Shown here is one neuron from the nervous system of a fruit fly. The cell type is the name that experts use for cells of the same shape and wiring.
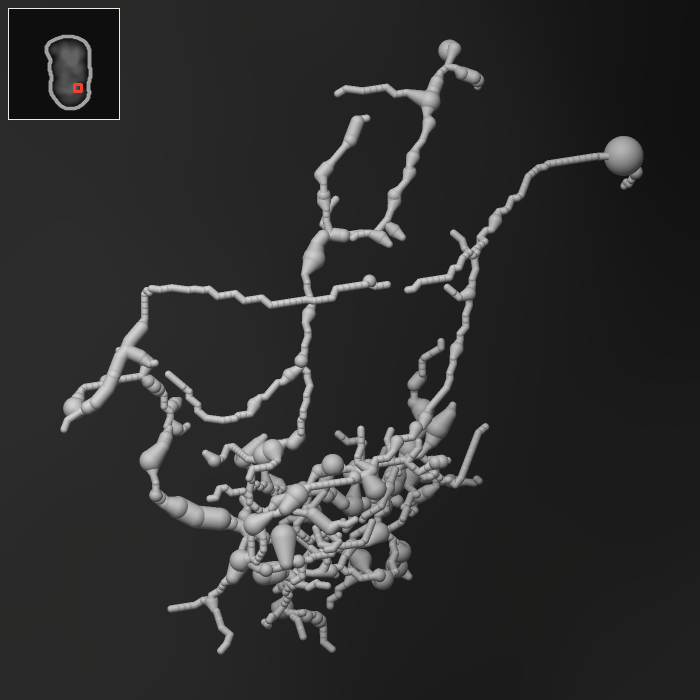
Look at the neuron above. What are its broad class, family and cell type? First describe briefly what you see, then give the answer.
Its cell body lies at the upper right of the picture. The picture shows dozens of branch ends. It is an optic-lobe intrinsic neuron. The family is Li. Its cell type is Li21.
